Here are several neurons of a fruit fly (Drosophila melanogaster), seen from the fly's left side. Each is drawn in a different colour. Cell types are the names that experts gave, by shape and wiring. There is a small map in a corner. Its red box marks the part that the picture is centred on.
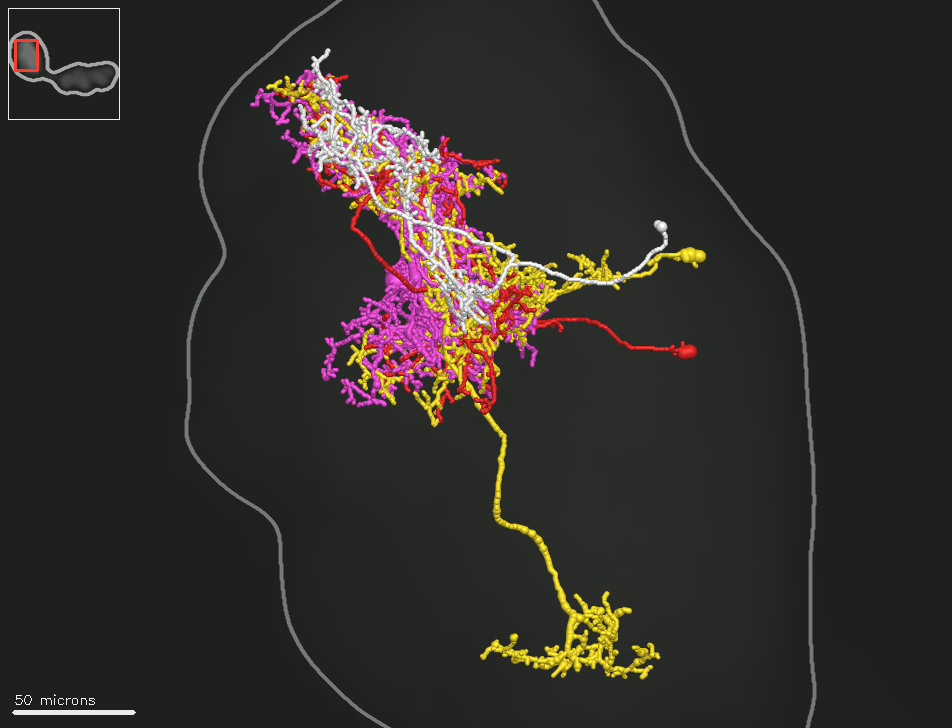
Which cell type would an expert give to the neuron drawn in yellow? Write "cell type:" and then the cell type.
cell type: CL311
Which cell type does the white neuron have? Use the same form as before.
cell type: AOTU062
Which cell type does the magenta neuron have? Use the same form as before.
cell type: PVLP016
